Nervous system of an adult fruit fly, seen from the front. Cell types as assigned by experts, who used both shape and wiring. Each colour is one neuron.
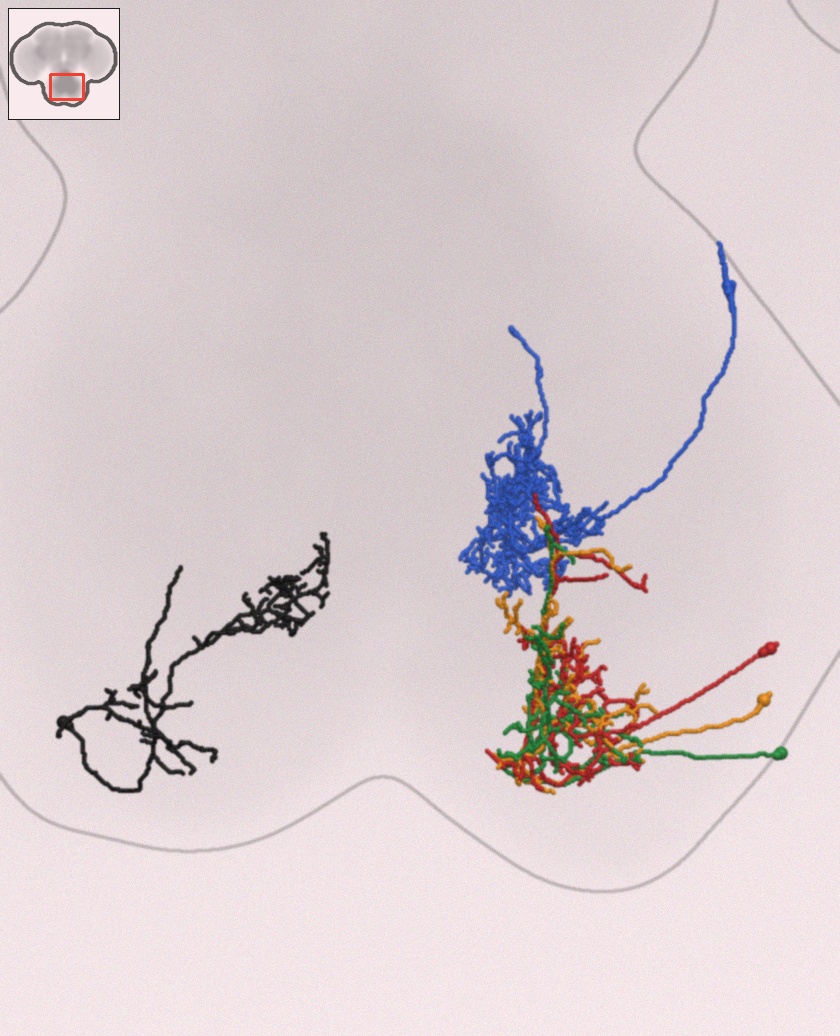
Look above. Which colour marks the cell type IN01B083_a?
green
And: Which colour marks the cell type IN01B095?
black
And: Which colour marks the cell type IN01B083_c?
red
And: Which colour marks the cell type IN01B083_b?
orange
